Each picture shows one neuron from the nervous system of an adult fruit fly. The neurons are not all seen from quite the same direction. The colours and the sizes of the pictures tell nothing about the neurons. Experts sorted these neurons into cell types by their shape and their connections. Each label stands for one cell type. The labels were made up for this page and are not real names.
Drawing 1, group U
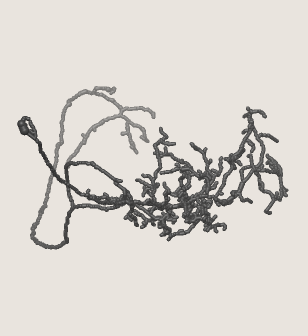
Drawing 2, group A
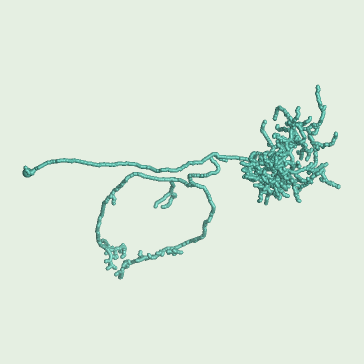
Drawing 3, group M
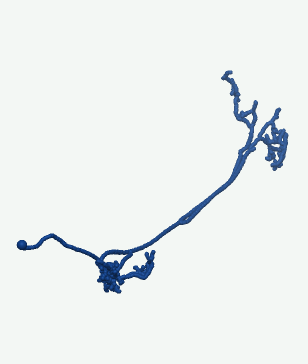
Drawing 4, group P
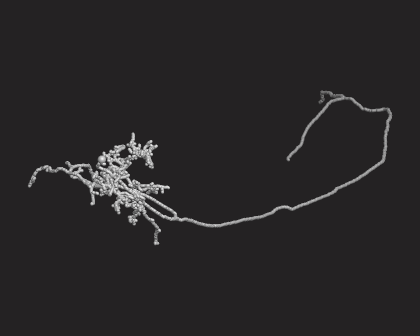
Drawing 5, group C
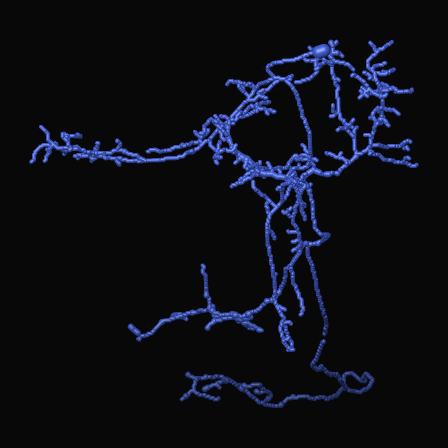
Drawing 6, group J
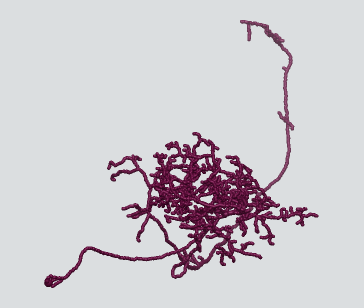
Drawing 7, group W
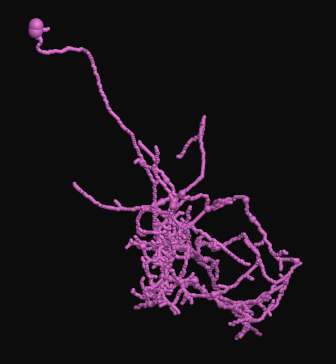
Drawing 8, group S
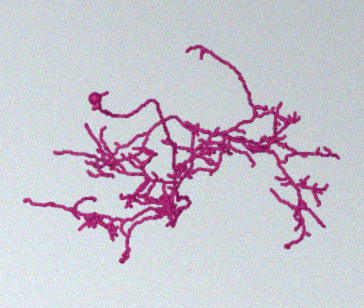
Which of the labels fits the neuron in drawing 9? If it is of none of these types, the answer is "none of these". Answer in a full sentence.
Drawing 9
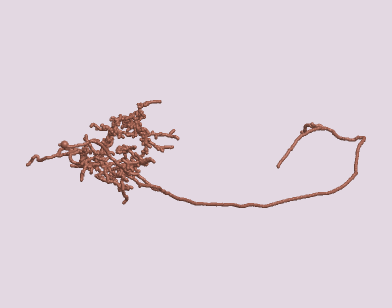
It belongs to group P.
